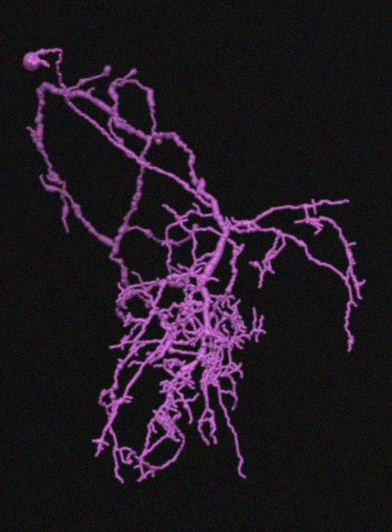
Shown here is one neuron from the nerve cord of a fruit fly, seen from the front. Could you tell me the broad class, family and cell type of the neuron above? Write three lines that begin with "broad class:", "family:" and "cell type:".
broad class: nerve-cord intrinsic neuron
family: hemilineage 11A
cell type: IN11A003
